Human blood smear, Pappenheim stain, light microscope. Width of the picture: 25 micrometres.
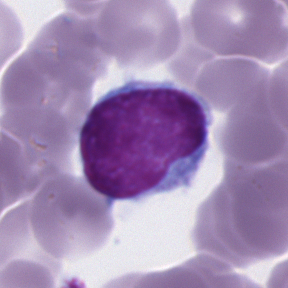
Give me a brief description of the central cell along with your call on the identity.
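The chromatin here is dense and stains a deep purple. The cytoplasm is pale blue, and I can find no granules in it. At the lower right, its edge looks ragged. It is a typical lymphocyte.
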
